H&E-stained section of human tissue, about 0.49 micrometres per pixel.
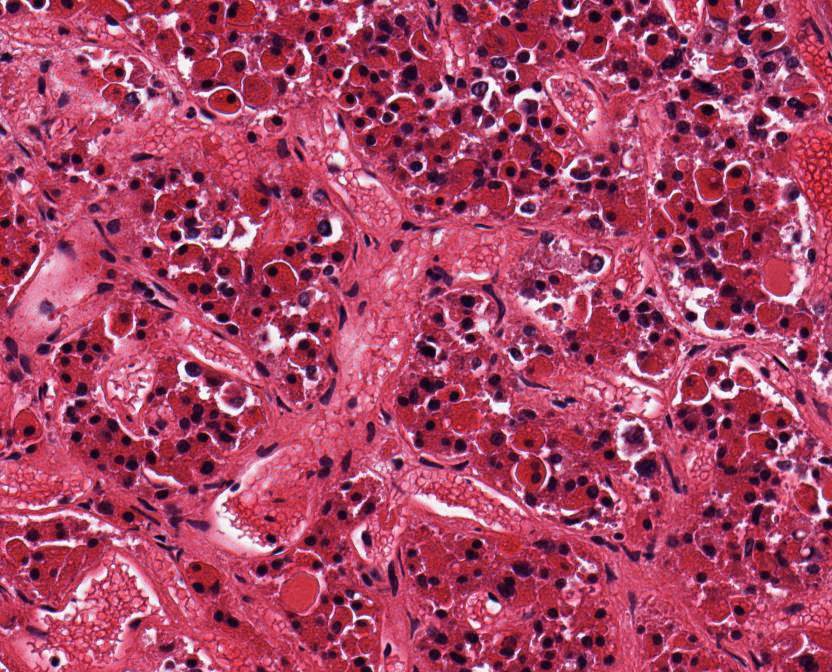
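Pituitary, haematoxylin and eosin. Look first at the nests of cells, divided by thin pink septa that wander irregularly across the whole field. Most cells have abundant, intensely eosinophilic cytoplasm. In the septa you can find elongated spindle-shaped nuclei. Within the nests, notice scattered rounded, homogeneous deep-pink bodies, each ringed by a clear halo.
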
